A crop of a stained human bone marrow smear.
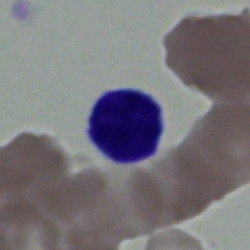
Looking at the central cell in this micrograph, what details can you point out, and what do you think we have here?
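Notice first the round, fairly smooth outline of the cell. The nucleus stains densely, almost uniformly dark blue-violet, and you won't find any nucleoli in it. Nor are there granules anywhere in the cell. What you're looking at is a lymphocyte.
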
